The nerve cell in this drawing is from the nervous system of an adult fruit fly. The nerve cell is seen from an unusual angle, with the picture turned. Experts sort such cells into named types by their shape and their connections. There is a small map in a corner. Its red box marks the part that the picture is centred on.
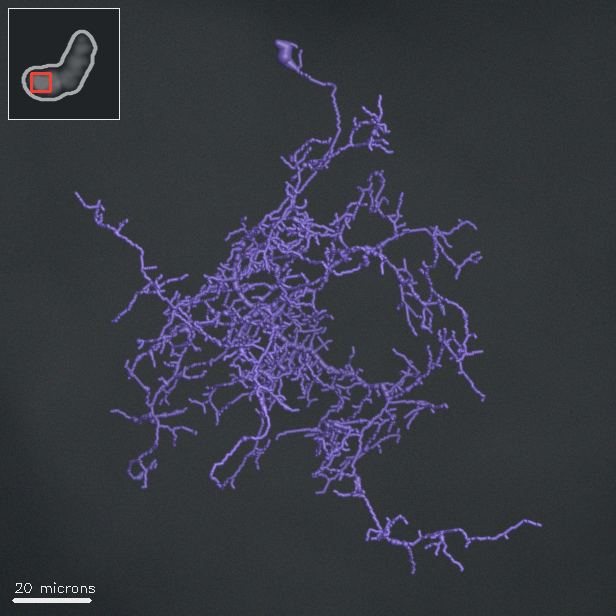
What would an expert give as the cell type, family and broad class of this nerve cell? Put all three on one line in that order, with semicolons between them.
PVLP094; hemilineage VLPp&l1_anterior; central-brain intrinsic neuron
